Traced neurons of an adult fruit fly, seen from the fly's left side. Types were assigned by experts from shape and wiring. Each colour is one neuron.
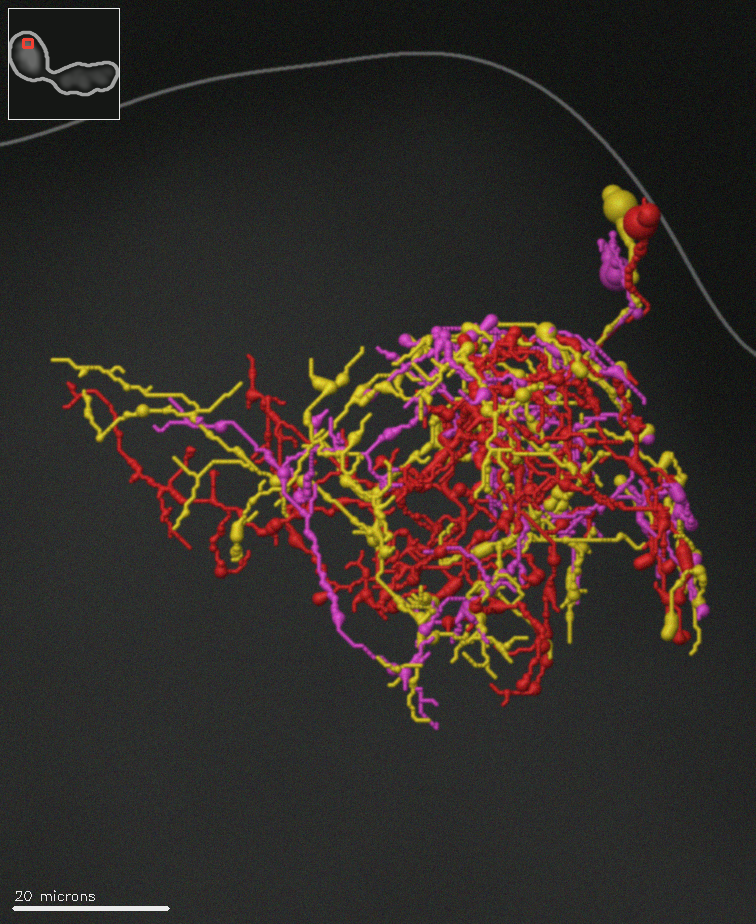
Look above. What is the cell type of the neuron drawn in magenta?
LHPD4a2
